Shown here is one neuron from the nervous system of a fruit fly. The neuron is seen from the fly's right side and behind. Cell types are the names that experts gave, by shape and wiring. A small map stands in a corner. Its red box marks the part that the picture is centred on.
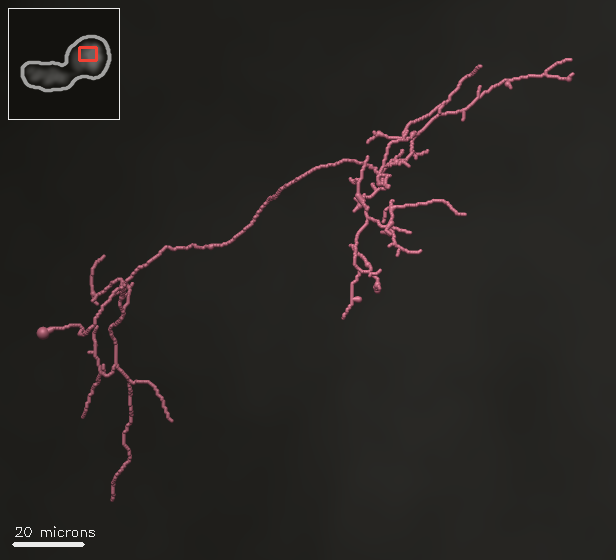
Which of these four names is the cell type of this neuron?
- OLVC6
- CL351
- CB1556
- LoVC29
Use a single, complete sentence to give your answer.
So far as cell type goes, this neuron is CL351.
